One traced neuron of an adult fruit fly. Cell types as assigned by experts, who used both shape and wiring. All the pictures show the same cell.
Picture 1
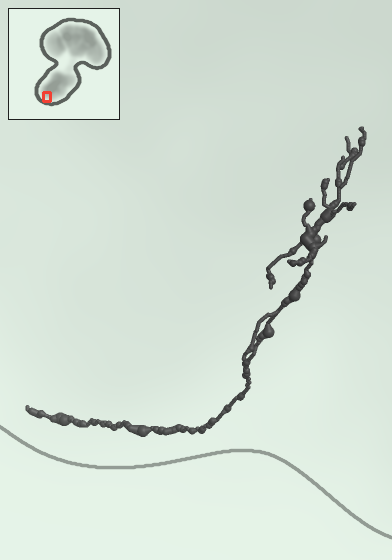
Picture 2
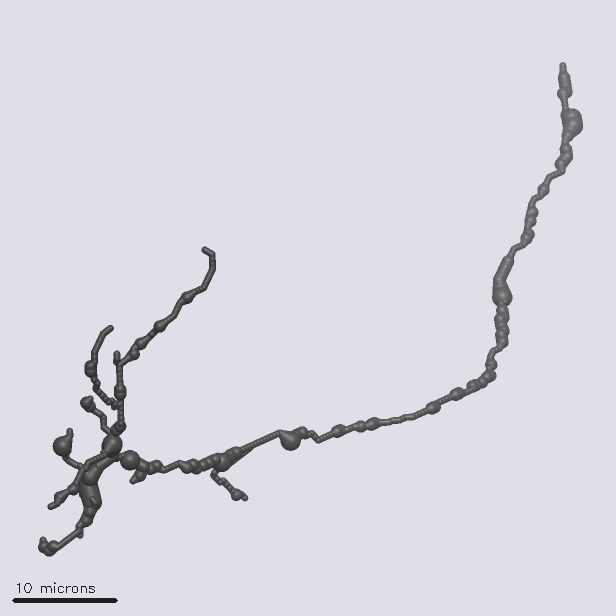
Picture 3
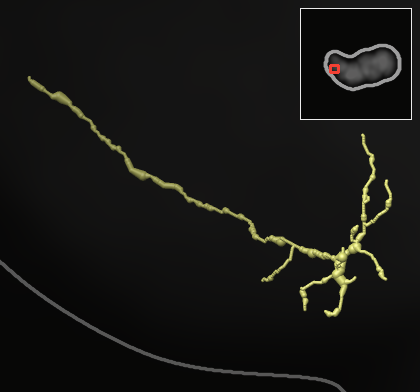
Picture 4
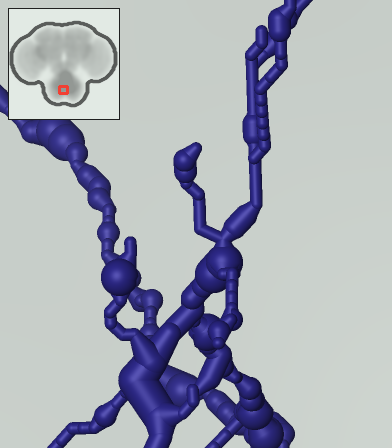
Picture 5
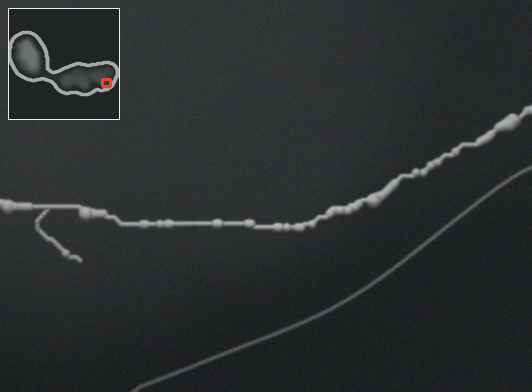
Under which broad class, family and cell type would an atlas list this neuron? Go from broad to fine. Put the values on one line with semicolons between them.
sensory neuron entering the nerve cord; class mechanosensory tactile; SNta29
